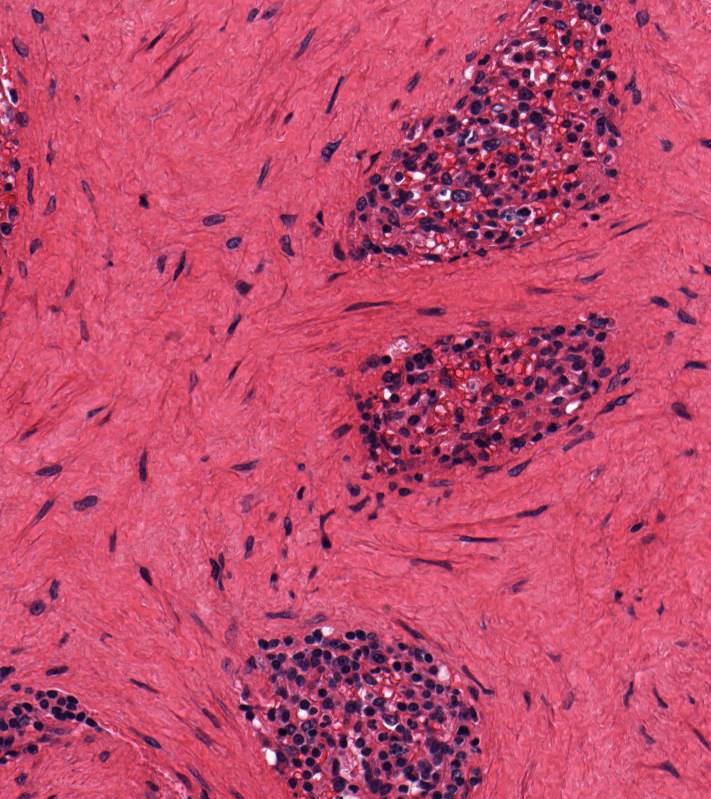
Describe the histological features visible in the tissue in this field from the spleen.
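You'll notice rounded, sharply bounded clusters of densely packed cells set in a dense pink stroma, mostly in the right half and along the bottom. They're made of small cells with dark, round nuclei and little visible cytoplasm. The stromal fibres swirl in bundles of varying direction, with spindle cells bearing elongated dark nuclei sparsely scattered among them.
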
